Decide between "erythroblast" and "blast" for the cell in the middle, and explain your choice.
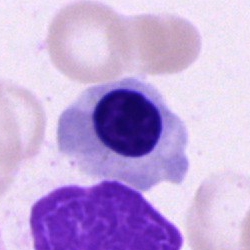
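Erythroblast, not blast. Chromatin: dark purple, densely condensed, staining much darker than the cytoplasm.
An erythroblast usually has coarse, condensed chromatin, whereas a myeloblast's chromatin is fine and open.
Cytoplasm: plentiful, pale lavender-blue, surrounding the nucleus on all sides. Outline: irregular and scalloped, with broad, blunt cytoplasmic bulges projecting at the lower right.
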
